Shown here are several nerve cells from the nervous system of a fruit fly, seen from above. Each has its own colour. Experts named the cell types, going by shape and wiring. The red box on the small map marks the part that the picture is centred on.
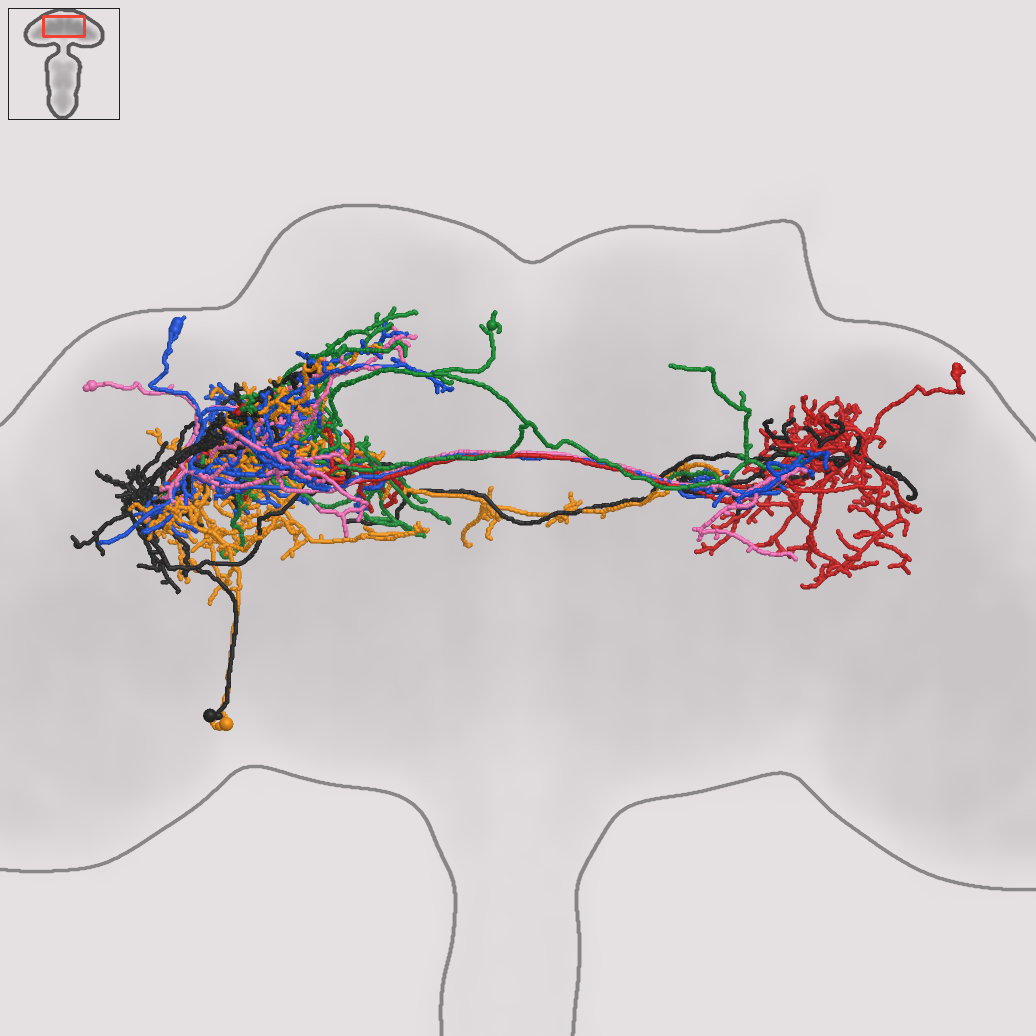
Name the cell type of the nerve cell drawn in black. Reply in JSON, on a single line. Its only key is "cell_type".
{"cell_type": "AVLP567"}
